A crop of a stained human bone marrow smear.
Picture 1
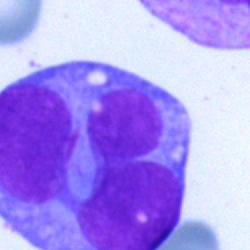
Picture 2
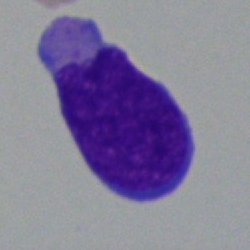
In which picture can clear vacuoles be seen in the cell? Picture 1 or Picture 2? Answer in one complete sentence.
Picture 1 shows a cell whose cytoplasm holds one or more clear vacuoles.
